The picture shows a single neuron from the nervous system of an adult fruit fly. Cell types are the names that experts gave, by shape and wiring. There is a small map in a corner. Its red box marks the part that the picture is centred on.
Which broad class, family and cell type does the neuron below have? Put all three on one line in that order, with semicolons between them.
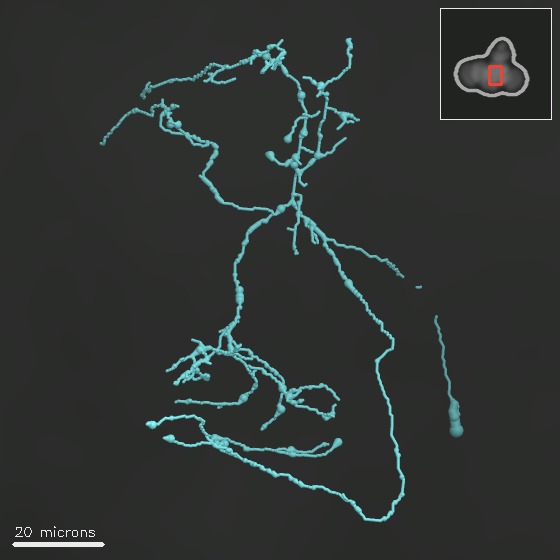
central-brain intrinsic neuron; hemilineage CREa2_ventral; CRE016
